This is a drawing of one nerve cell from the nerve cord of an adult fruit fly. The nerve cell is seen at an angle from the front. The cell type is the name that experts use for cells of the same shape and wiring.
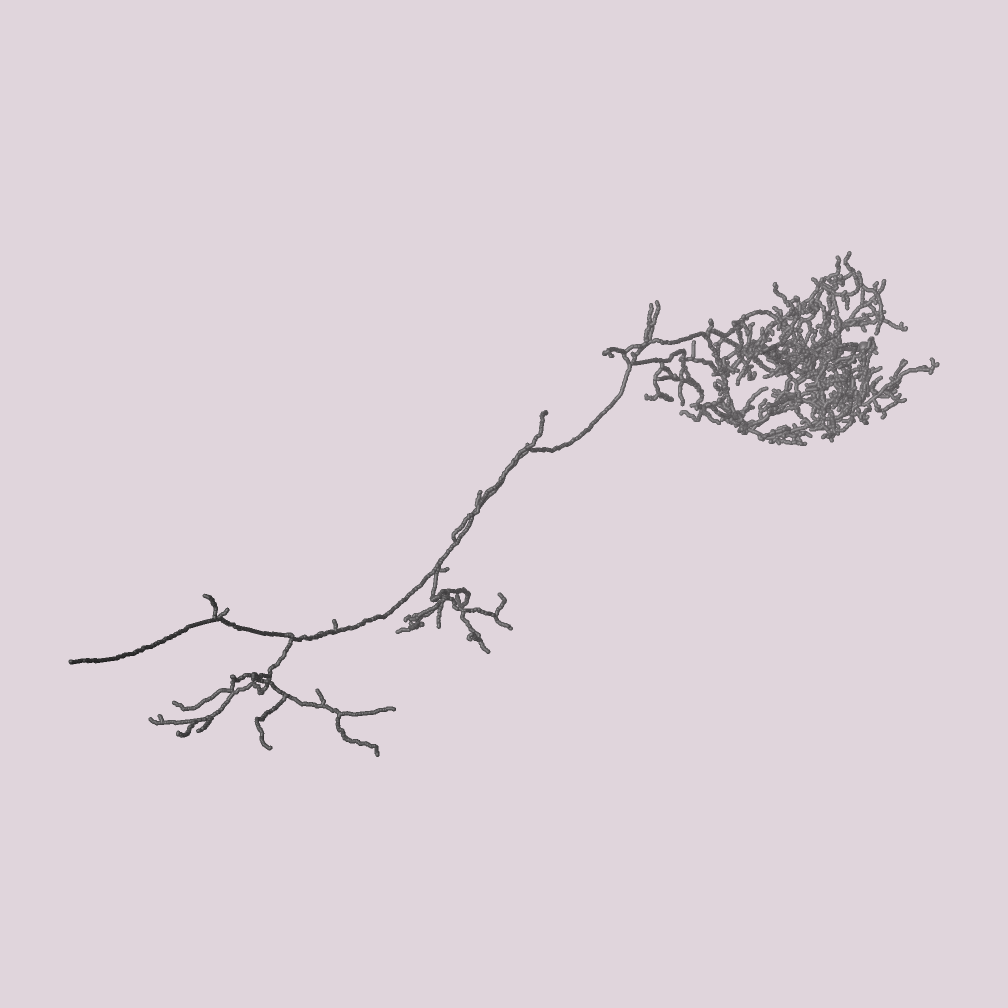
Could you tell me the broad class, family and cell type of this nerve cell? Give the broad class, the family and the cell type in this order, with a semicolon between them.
ascending neuron; hemilineage 05B; AN05B100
